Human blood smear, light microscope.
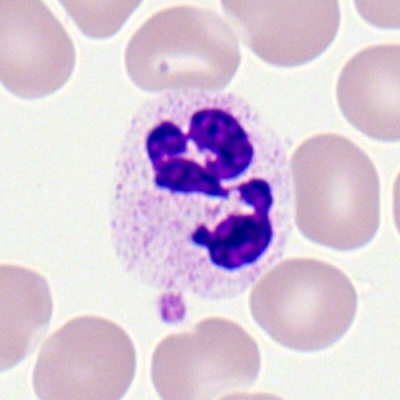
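Segmented neutrophil from a stained human blood smear. Its nucleus seems divided into several lobes that look separate, with dark purple, densely clumped chromatin. Around it I notice plentiful pale pinkish-lilac cytoplasm, with fine lilac granules scattered throughout.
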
